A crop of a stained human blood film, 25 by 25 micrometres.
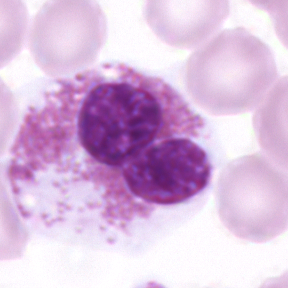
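Eosinophil, central cell, stained smear of human peripheral blood. The lower nuclear lobe lies below and to the right of the upper lobe. Nuclear chromatin is dark purple and coarsely clumped. The granules are round and fairly even in size. Most of the cytoplasm lies to the left of the nucleus.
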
